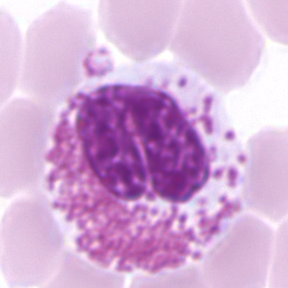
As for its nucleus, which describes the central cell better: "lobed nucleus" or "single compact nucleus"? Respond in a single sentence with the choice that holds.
It is a lobed nucleus that this cell contains.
